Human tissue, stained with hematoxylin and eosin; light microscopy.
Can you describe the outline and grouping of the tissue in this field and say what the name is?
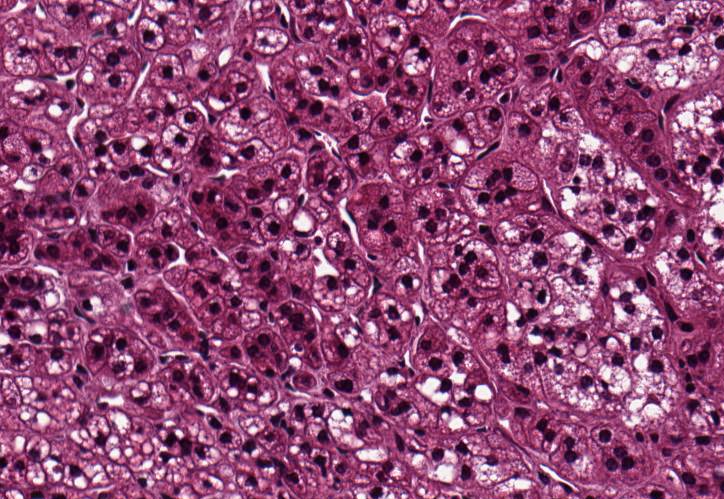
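Throughout the field, cells form rounded nests and short cords separated by thin slit-like vascular spaces, with only scant, delicate stromal strands between nests. Many cells have pale cytoplasm filled with numerous small clear vacuoles, most marked in the right half. Nuclei are small, round, dark, mostly single and central. The tissue is adrenal gland.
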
